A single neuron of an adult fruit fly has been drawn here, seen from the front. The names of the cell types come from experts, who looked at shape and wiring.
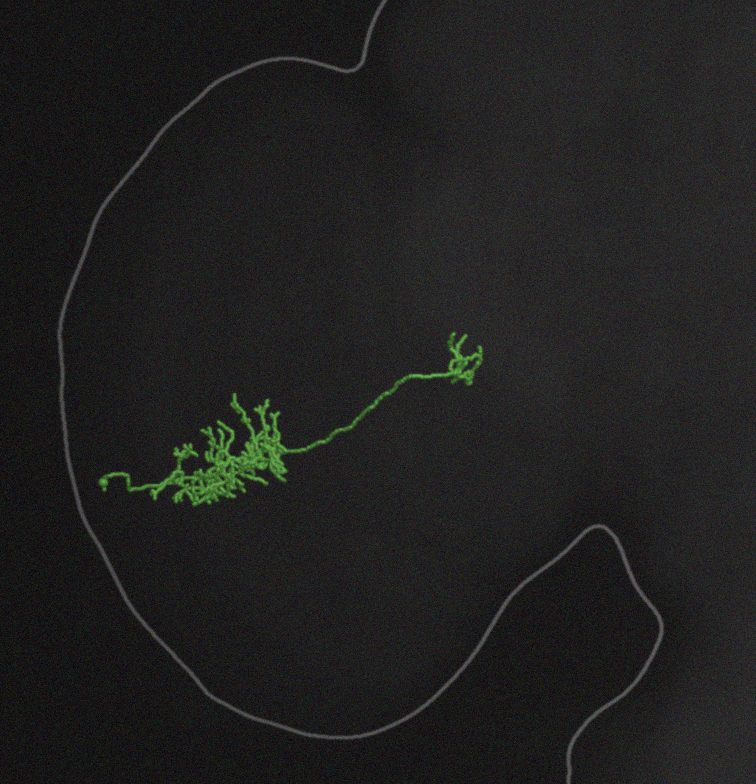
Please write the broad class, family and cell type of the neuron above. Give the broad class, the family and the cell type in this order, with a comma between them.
optic-lobe intrinsic neuron, Tm, Tm26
